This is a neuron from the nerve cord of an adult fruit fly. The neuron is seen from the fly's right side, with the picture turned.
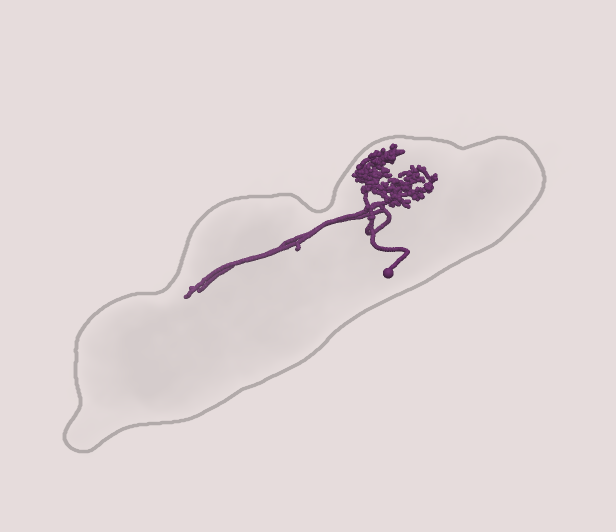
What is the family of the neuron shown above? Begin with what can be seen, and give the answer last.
As drawn here it is wider than it is tall. Its broad class is nerve-cord intrinsic neuron. Its family is hemilineage 23B.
